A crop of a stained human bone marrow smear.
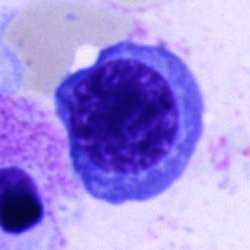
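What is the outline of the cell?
Roughly round.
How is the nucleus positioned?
Off-centre toward the upper left, leaving more cytoplasm at the lower right.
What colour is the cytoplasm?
Deep blue, with a small clear white spot at the upper-left edge of the cell.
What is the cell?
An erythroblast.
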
